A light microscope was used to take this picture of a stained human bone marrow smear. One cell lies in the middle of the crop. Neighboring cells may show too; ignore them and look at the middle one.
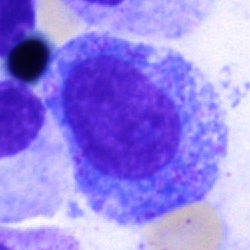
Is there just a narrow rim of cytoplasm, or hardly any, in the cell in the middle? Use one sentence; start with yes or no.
No, the nucleus does not fill most of the cell; the cytoplasm is plentiful.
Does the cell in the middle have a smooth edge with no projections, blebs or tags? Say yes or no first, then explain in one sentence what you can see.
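No. The cell outline is roughly round, with a slightly ragged edge along the right side.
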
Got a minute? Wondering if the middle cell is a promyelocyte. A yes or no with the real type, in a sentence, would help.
Yes, a promyelocyte occupies the middle of the crop.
